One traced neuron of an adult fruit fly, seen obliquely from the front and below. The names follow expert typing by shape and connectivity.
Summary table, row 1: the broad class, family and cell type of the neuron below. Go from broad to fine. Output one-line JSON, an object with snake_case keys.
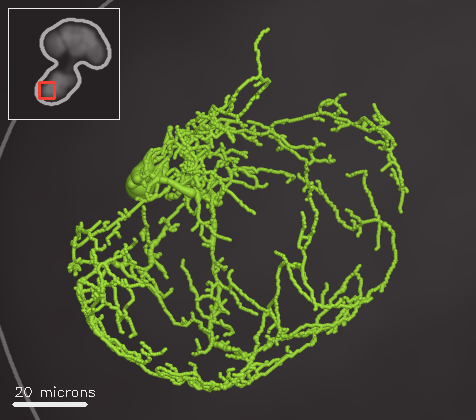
{"broad_class": "efferent neuron of the nerve cord", "family": "hemilineage 00B", "cell_type": "EN00B016"}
